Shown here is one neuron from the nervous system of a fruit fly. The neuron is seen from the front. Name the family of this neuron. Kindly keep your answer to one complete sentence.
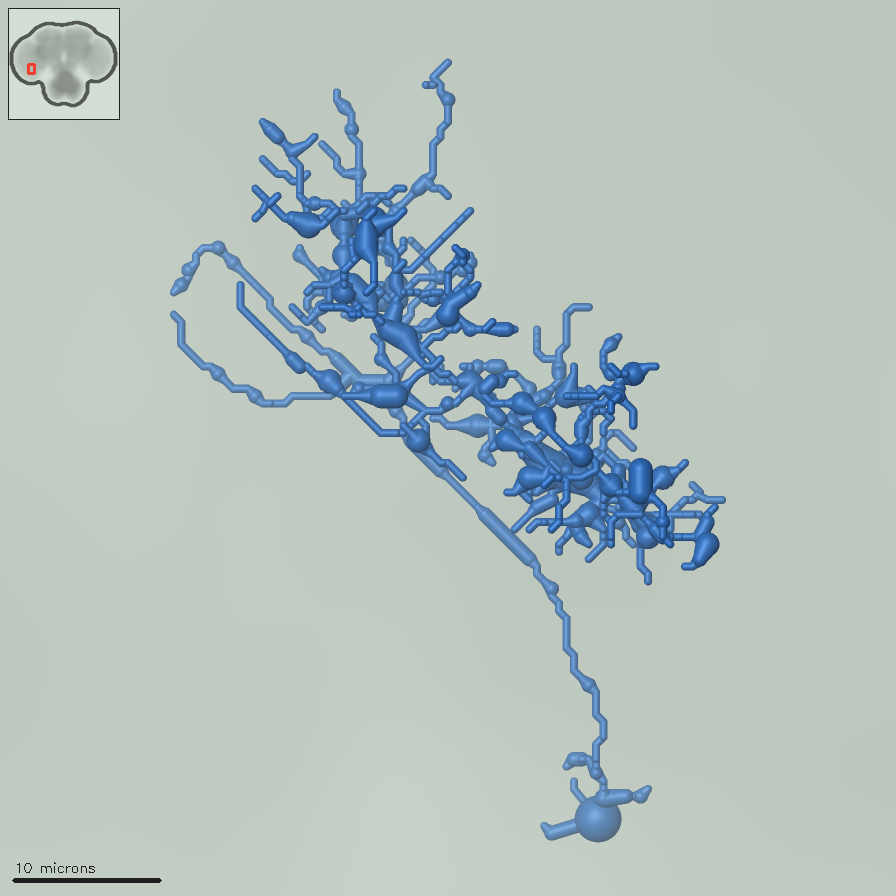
This neuron has LPi as its family.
